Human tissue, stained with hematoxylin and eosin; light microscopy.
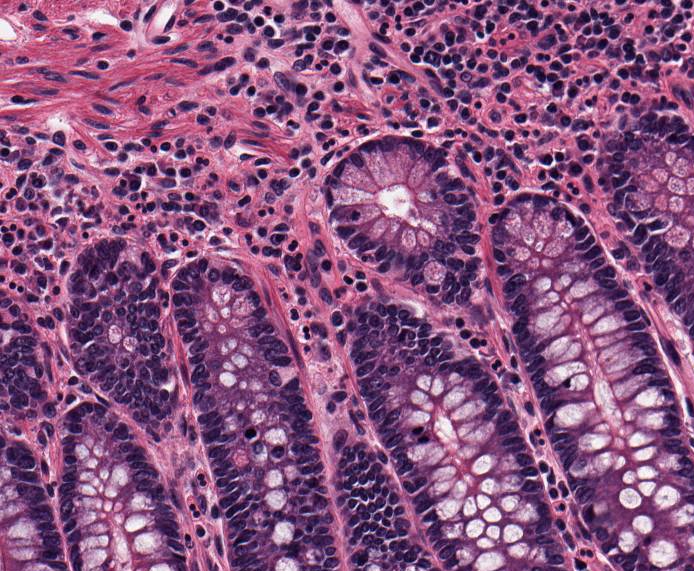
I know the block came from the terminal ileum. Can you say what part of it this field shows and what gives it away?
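Intestinal crypt, this one: straight, unbranched tubular glands side by side, running up from the lower edge. Near top centre one is cut across, a round profile with a small central lumen ringed by radially arranged columnar cells.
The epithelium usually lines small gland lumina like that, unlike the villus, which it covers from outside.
Goblet cells with clear mucin vacuoles crowd the lumen-facing epithelium, and the stroma is packed with small dark-nucleated cells, lymphocytes and plasma cells among them.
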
